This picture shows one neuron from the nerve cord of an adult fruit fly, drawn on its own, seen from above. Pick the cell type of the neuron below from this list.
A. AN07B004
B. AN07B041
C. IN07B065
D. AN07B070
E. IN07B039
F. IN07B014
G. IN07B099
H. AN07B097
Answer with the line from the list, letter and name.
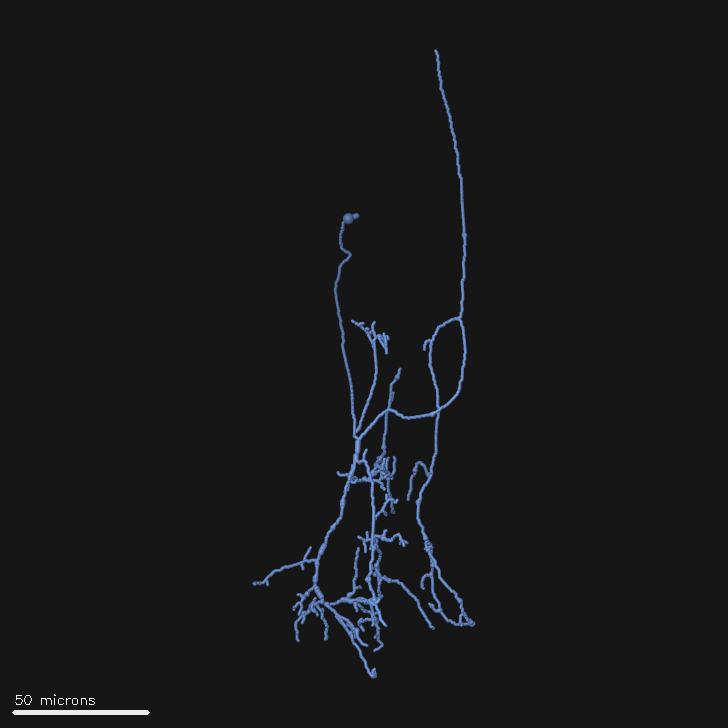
D. AN07B070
